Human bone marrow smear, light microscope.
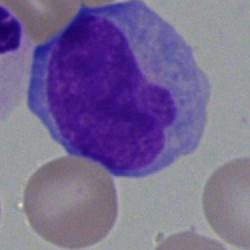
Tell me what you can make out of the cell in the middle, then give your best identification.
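First, position: the nucleus lies toward the left side of the cell. Next, border: on its right side the nucleus is indented and lumpy. Then cytoplasm: it is blue, and its band is widest on the right side of the cell. Finally, the name: monocyte.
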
